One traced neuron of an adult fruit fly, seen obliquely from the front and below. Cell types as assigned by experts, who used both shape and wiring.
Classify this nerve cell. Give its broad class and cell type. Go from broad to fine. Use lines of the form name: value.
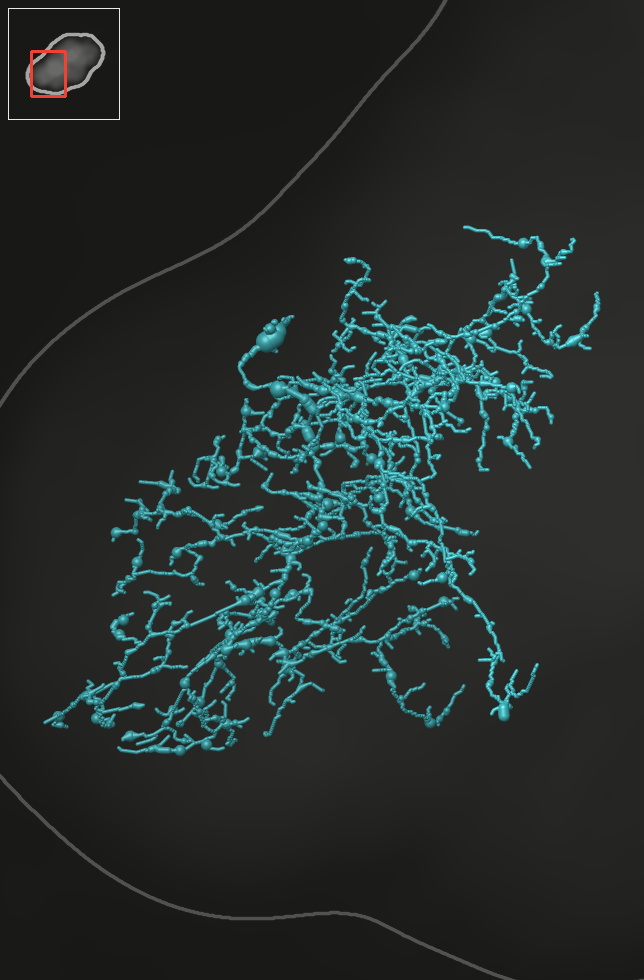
broad class: nerve-cord intrinsic neuron
cell type: INXXX045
